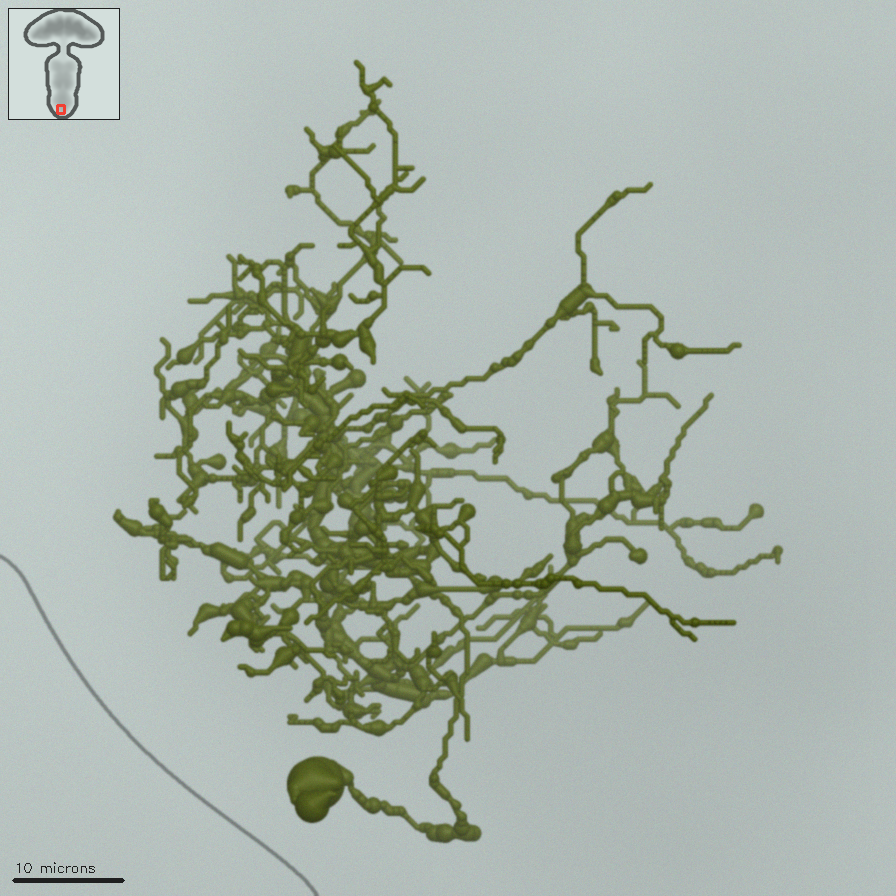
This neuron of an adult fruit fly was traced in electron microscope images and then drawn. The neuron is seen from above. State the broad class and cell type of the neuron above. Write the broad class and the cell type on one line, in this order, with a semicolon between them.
nerve-cord intrinsic neuron; INXXX324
